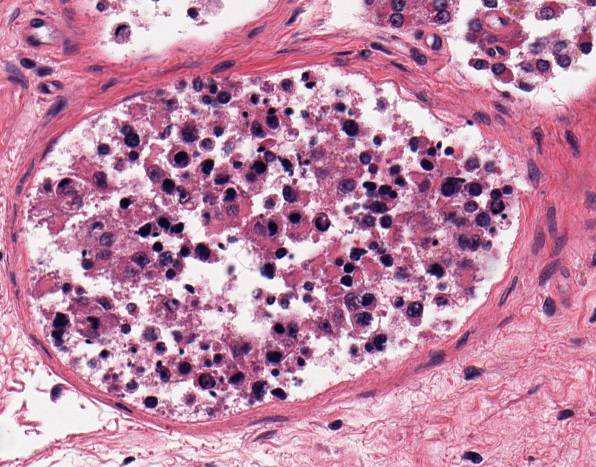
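Testis, haematoxylin and eosin. One large oval tubular unit fills most of the field, centred slightly left of middle. Notice the many cells with small, round, very dark, dense nuclei, and the larger cells among them with pale pink, granular cytoplasm. Along the top edge, especially at the upper right, you can see parts of similar units containing detached cells.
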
